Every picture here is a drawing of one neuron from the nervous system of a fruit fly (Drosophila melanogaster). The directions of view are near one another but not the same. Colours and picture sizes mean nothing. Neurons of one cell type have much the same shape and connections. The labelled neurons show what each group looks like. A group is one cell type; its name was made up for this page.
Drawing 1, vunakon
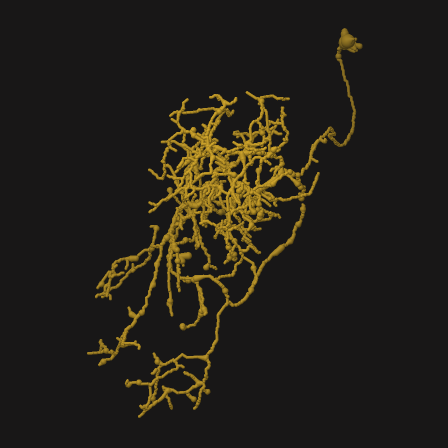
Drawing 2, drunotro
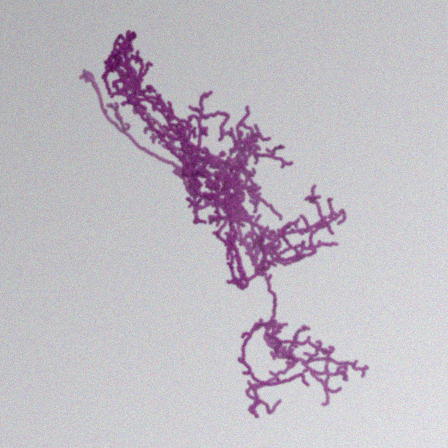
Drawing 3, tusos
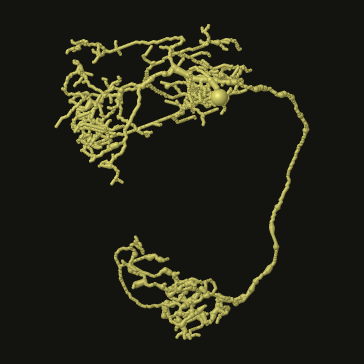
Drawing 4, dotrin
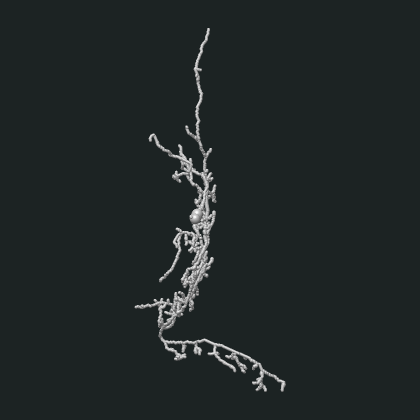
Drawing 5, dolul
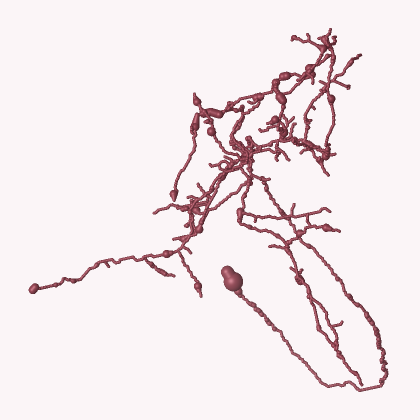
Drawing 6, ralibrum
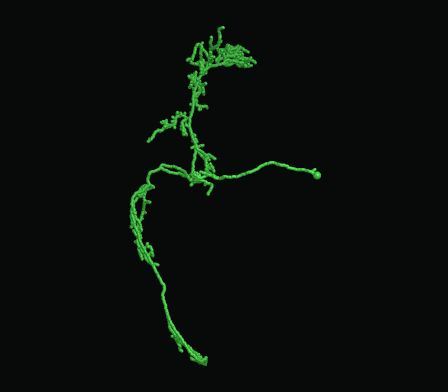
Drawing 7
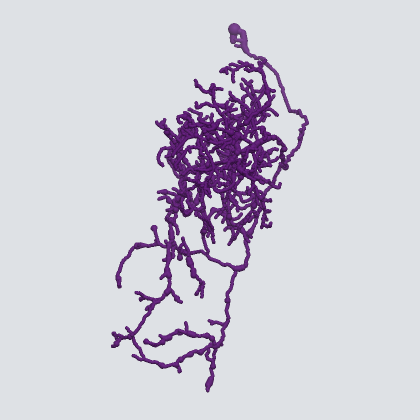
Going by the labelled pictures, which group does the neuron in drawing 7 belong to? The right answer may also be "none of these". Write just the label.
vunakon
